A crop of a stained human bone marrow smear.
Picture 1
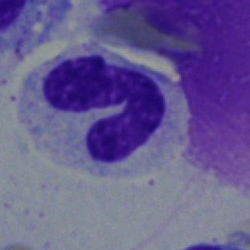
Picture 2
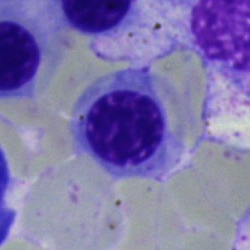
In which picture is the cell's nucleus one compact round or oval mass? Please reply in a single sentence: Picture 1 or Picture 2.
A nucleus forming one compact round or oval mass is found in Picture 2.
